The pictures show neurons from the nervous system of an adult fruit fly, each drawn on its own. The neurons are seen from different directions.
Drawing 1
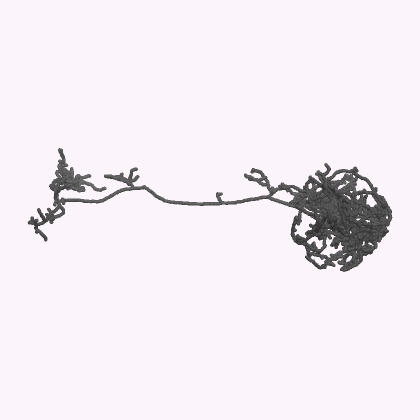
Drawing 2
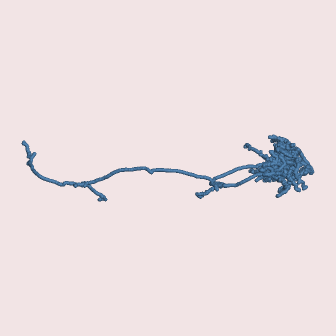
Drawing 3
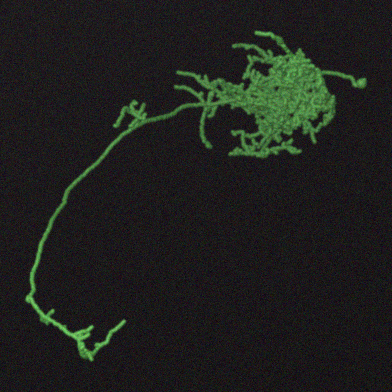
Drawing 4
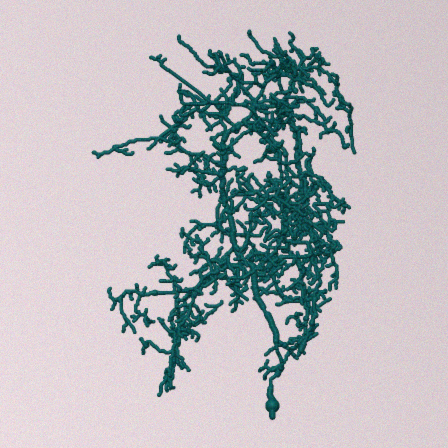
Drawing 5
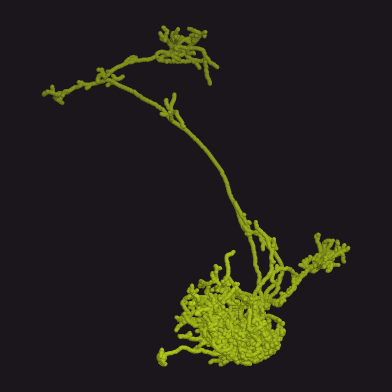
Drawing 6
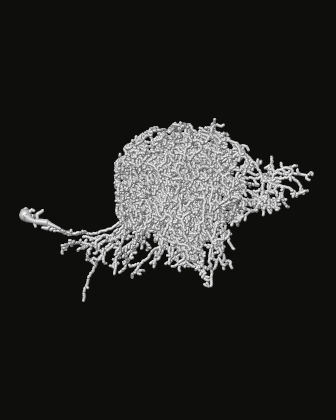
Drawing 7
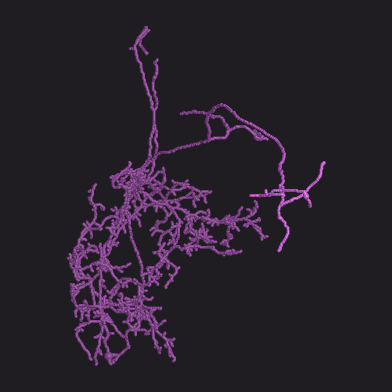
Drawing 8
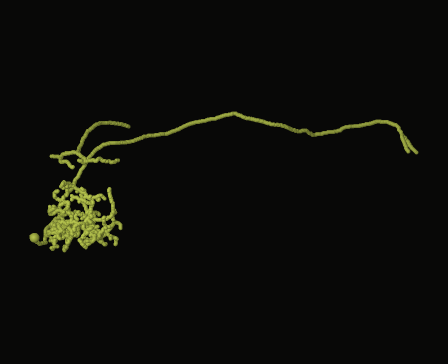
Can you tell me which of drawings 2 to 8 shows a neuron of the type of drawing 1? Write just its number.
5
